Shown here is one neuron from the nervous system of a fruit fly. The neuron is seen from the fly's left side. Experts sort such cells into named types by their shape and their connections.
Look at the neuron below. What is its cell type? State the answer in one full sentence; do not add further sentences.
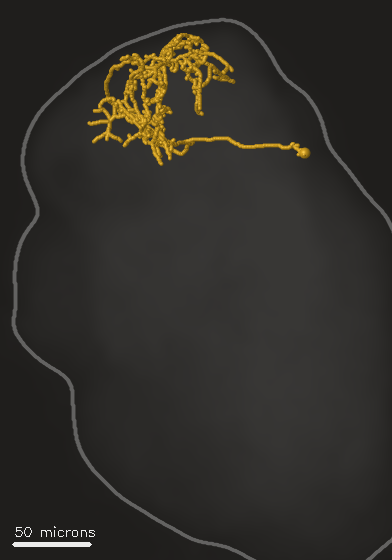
This neuron represents the cell type SMP276.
